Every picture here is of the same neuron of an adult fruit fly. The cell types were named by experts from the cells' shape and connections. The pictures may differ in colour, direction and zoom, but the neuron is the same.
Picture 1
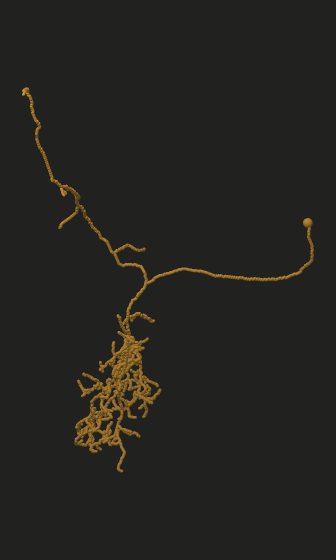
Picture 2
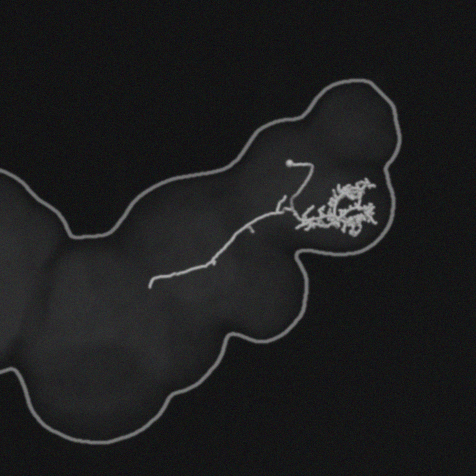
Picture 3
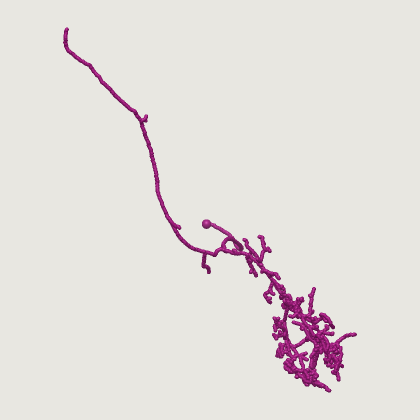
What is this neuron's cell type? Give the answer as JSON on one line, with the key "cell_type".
{"cell_type": "IN23B047"}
